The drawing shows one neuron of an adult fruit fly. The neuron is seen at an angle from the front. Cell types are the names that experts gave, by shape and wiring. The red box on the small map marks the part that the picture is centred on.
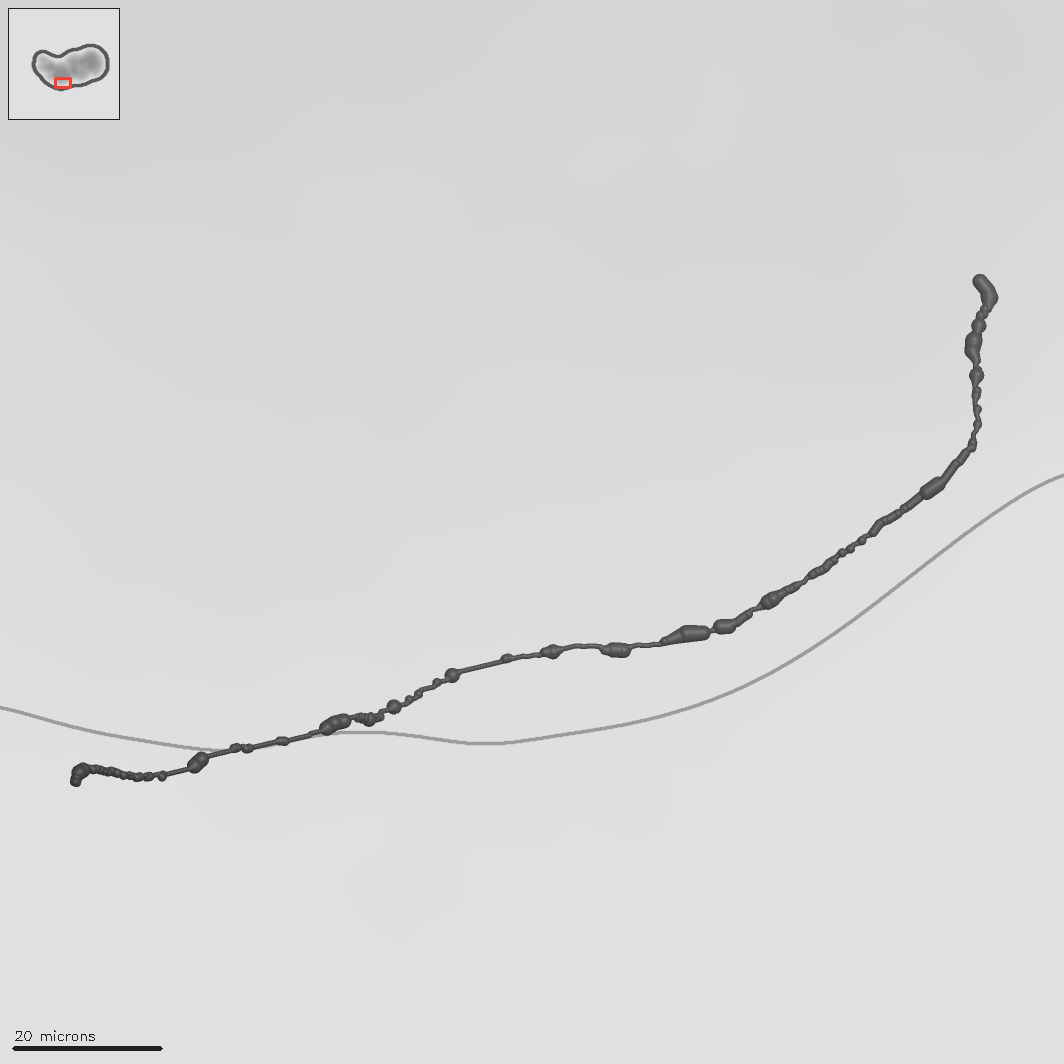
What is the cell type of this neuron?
R7p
